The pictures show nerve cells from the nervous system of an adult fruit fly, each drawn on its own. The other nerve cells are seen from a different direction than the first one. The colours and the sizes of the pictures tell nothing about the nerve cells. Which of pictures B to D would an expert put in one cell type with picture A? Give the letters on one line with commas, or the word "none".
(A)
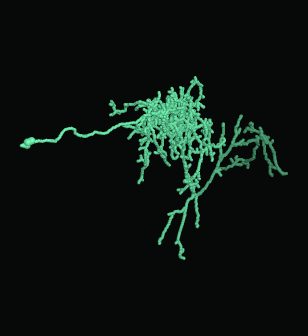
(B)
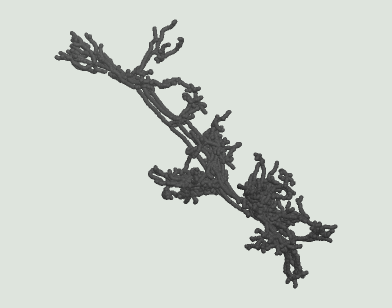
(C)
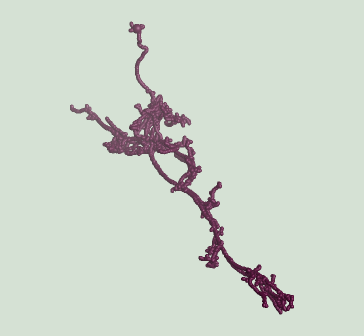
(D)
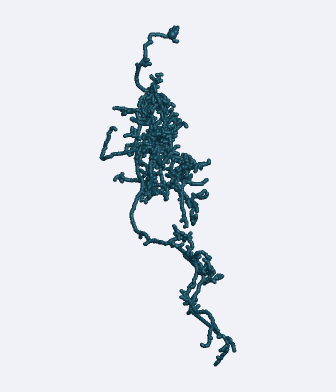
C, D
